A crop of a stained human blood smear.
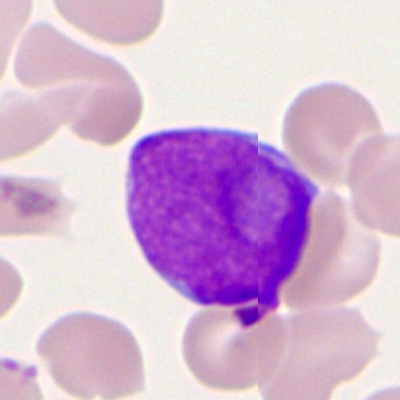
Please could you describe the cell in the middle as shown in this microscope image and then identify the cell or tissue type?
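The outline is rounded, broader at the top than at the bottom. Almost the whole cell is filled by the nucleus. No granules are visible in the cytoplasm. A small dark purple knob projects from the bottom edge. This is a myeloblast.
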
